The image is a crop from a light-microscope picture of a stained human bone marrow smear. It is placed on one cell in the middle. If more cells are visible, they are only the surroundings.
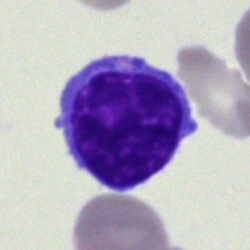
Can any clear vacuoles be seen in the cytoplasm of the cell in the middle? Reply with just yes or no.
No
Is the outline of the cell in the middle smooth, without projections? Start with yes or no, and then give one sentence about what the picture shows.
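No. Small bulges stick out from the cell edge on the left and right sides.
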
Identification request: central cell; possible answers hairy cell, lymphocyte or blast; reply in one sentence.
In the centre of this crop there is a lymphocyte.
